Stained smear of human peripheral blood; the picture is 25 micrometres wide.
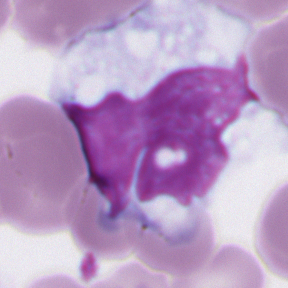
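A monocyte, the nucleated cell at the centre. Its nucleus is irregular and angular, with a cleft running up into it from the lower edge, and a small clear gap within its right half. The cytoplasm is plentiful and very pale, almost colourless with a faint lilac-grey tint, and contains no coarse dark granules.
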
